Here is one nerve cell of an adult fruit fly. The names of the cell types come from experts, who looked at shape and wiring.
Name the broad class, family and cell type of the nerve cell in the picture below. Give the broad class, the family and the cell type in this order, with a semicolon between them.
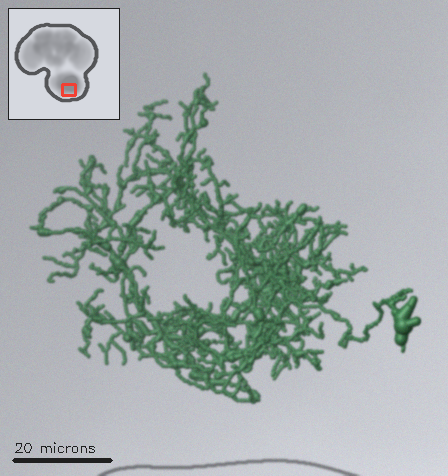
nerve-cord intrinsic neuron; hemilineage 01B; IN01B008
